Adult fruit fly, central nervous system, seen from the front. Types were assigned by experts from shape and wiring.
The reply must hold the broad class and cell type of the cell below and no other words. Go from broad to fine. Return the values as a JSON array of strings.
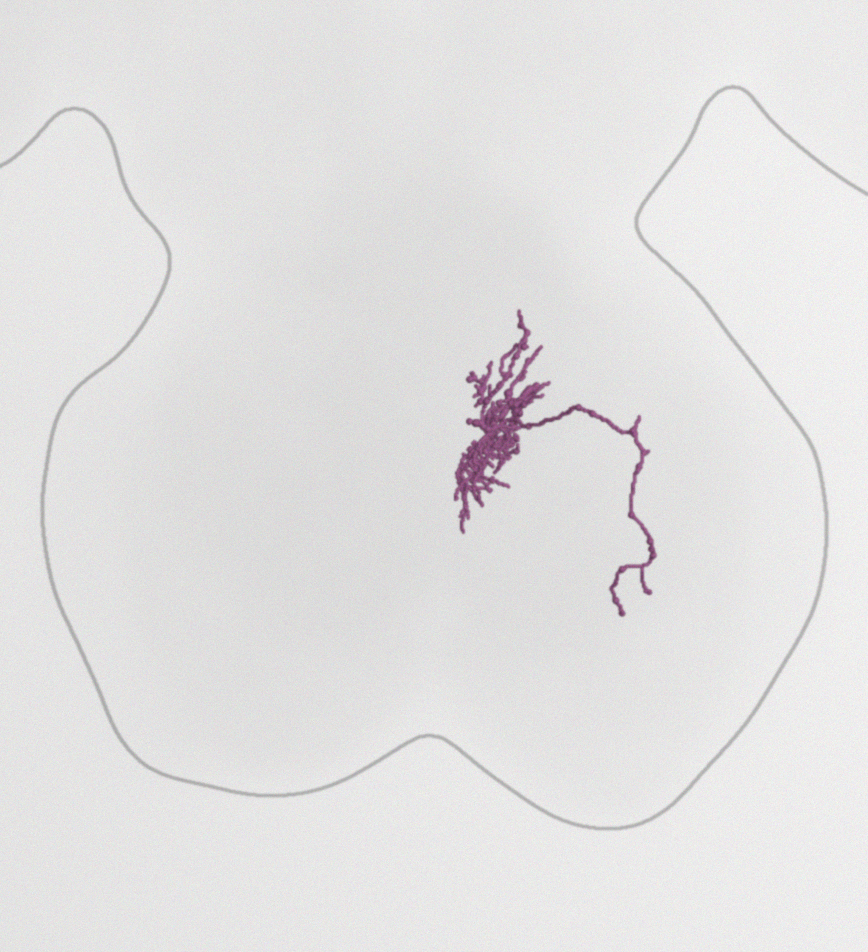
["nerve-cord intrinsic neuron", "INXXX227"]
